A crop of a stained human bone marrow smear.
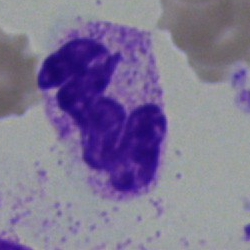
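Segmented neutrophil. Dense, dark purple chromatin with no visible nucleoli; the cytoplasm is free of vacuoles. The outline is roughly oval, its lower-left border indistinct.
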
